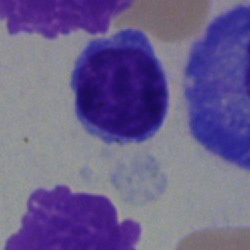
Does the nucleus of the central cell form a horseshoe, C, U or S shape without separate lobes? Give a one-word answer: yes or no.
No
